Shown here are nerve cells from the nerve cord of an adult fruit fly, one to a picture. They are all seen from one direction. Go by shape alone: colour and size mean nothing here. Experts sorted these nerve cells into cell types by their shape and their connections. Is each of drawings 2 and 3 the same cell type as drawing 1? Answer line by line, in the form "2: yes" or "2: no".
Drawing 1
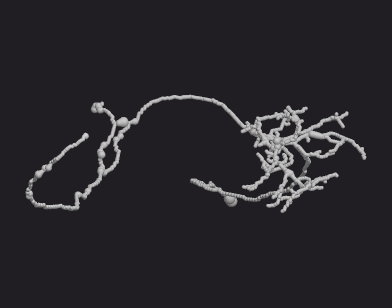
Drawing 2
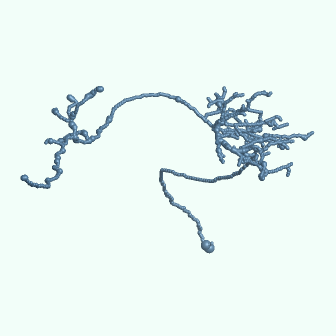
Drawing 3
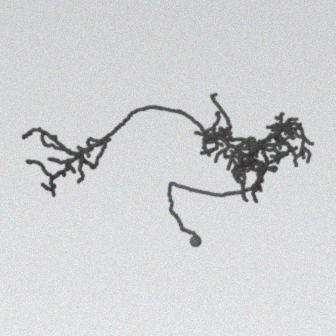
2: yes
3: no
